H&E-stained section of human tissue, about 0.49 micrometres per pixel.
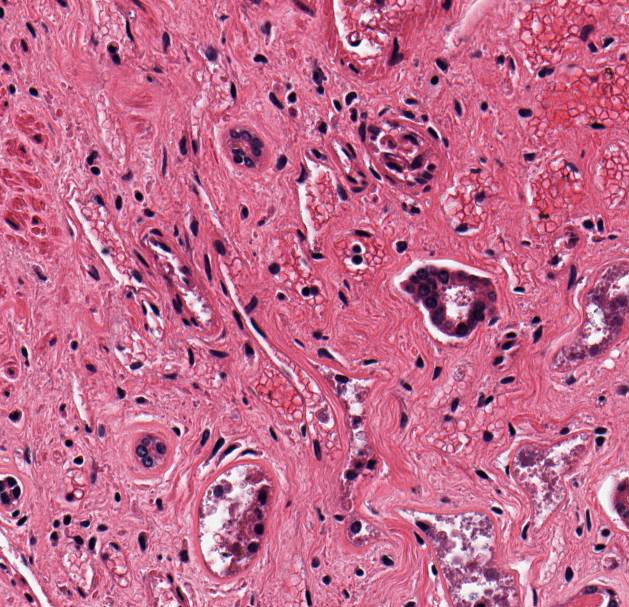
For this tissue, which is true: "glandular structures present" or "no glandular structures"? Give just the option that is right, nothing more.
Glandular structures present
